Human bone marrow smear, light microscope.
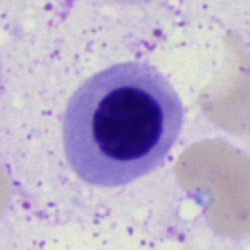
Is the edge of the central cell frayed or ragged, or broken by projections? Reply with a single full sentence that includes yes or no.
No, the outline of this cell is smooth and free of projections.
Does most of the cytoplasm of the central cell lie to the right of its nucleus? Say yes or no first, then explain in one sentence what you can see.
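No. The nucleus sits slightly off-centre toward the upper right, leaving a wider rim of cytoplasm on the lower left.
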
